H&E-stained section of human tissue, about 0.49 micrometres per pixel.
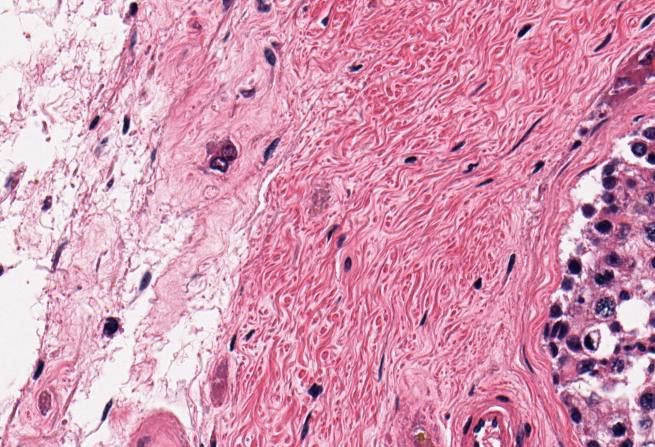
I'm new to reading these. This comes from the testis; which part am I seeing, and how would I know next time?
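The field shows tunica albuginea. A broad band of dense pink collagen fills its centre, the fibres wavy and tightly packed, with sparse, thin, dark, spindle-shaped nuclei scattered among them.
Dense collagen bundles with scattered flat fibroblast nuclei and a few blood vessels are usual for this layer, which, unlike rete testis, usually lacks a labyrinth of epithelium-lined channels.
A small vessel with a round lumen lies in the collagen near the bottom right.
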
